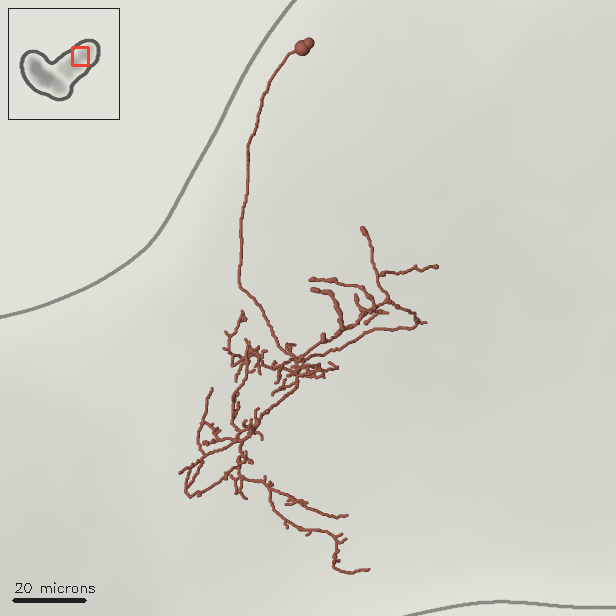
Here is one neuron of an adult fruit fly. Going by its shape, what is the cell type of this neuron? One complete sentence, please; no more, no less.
The single neuron here is of type IN09A045.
